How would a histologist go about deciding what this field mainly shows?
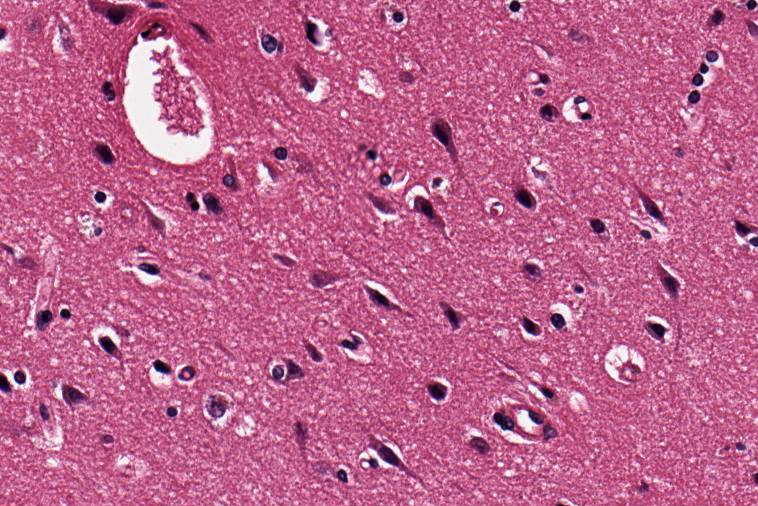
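The tissue is cerebral cortex. First, the background: cells lie singly across continuous pink, not in sheets or units. Next, the cells: angular neurons with tapering processes lie throughout, among many small, round, dark nuclei with little visible cytoplasm.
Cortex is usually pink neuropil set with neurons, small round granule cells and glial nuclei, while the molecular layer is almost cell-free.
Last, an oval vessel at upper left, its lumen largely empty, holds a small pink clump.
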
